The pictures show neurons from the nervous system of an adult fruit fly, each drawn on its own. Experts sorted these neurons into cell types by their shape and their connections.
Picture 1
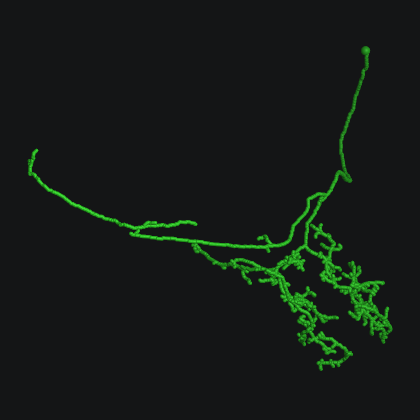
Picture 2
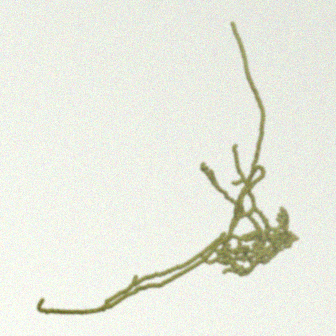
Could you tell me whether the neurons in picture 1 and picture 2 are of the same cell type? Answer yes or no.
no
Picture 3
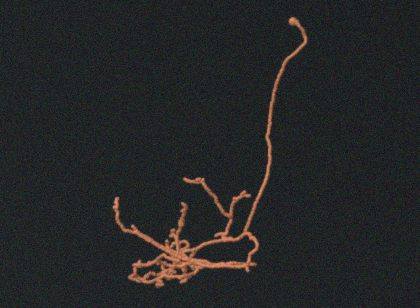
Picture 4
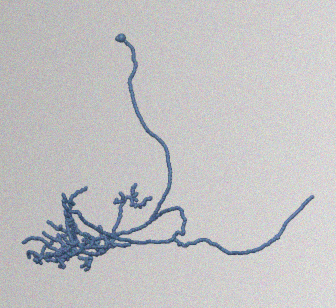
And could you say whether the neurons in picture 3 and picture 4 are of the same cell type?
yes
